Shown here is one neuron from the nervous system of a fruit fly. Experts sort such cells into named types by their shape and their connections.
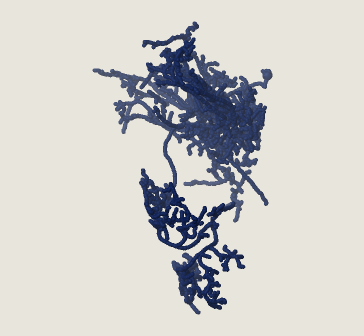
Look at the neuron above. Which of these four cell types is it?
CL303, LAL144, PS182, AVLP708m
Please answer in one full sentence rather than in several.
The cell type that fits this neuron is CL303.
